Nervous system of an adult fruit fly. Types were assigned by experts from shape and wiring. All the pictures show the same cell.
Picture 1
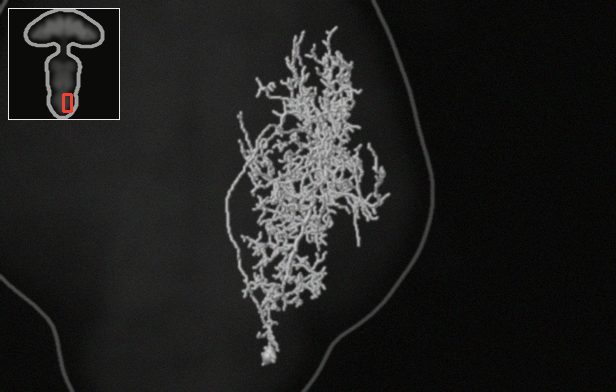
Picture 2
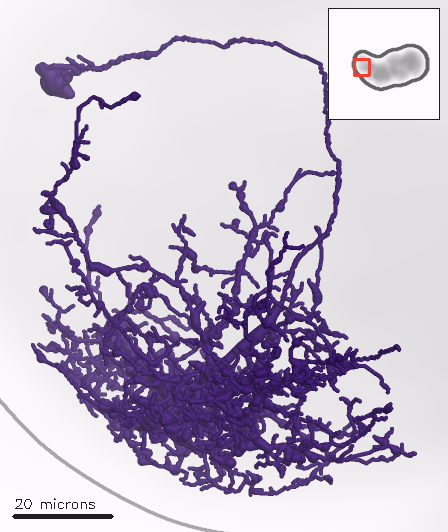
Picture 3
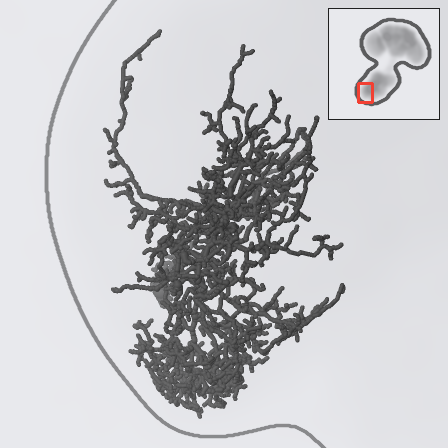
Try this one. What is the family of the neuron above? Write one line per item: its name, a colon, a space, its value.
family: hemilineage 21A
